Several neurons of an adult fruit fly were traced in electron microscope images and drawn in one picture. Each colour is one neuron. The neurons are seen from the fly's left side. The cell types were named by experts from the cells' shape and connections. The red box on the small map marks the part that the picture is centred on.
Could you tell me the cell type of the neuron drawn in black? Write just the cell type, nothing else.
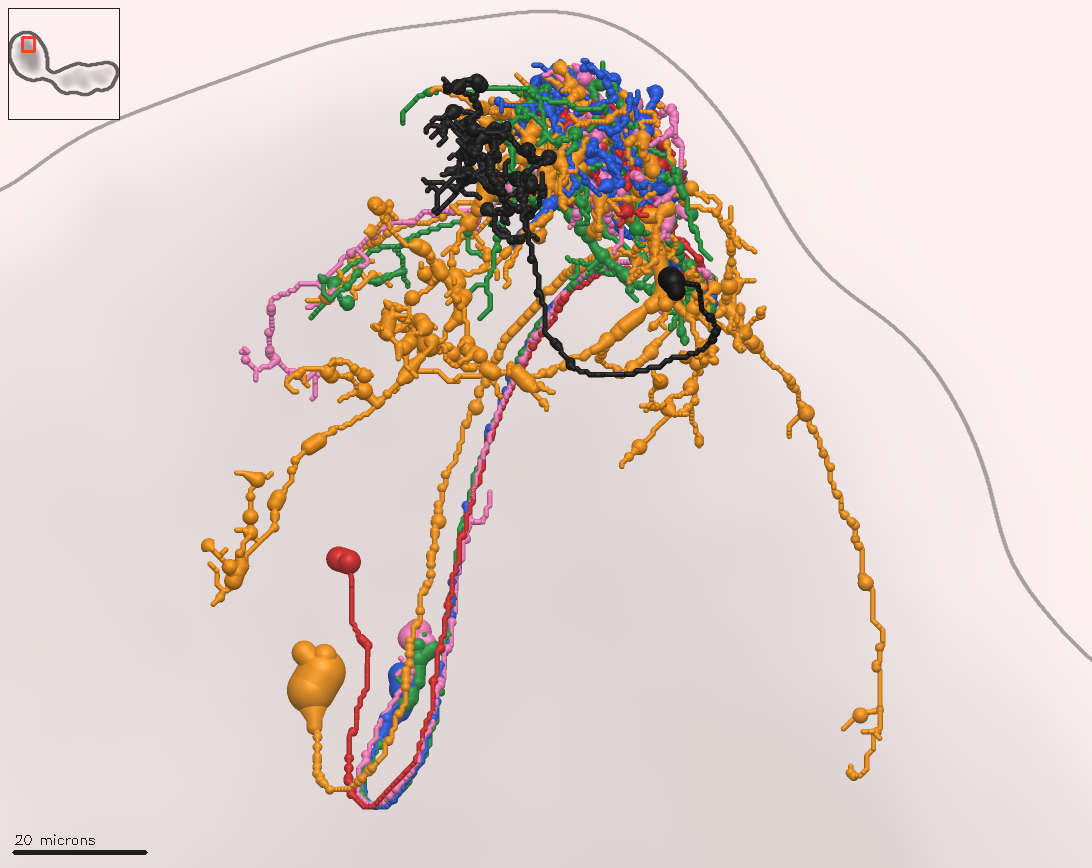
SLP268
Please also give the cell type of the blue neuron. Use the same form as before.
CB1685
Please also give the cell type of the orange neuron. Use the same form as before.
SLP075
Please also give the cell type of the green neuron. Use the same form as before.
CB1352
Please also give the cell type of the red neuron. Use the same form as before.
CB4138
